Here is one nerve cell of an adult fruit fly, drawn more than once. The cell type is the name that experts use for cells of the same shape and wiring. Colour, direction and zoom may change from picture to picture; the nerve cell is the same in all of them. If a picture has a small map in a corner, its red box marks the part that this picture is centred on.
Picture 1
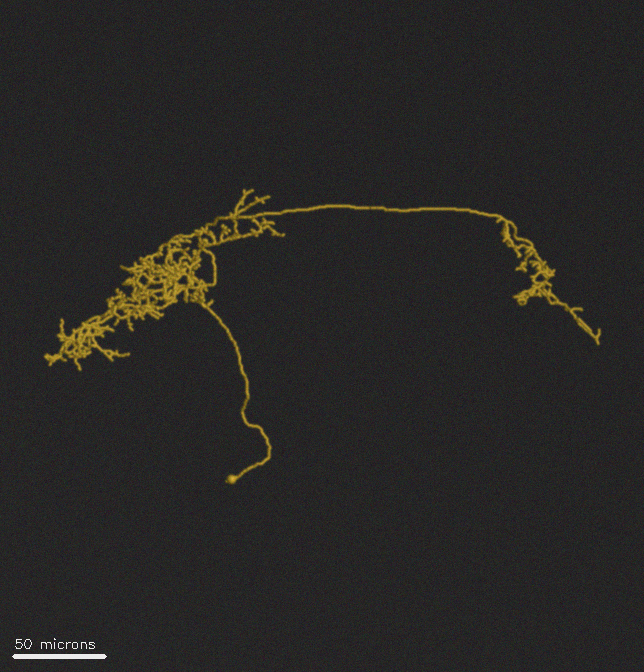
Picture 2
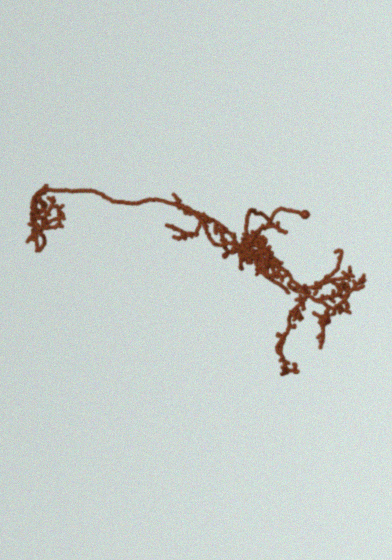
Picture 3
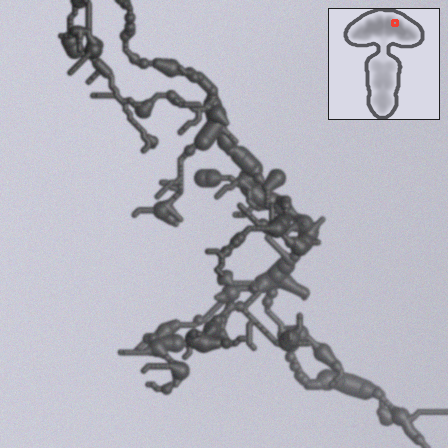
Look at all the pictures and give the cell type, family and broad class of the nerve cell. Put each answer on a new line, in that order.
pC1_3a
hemilineage DM4_dorsal
central-brain intrinsic neuron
